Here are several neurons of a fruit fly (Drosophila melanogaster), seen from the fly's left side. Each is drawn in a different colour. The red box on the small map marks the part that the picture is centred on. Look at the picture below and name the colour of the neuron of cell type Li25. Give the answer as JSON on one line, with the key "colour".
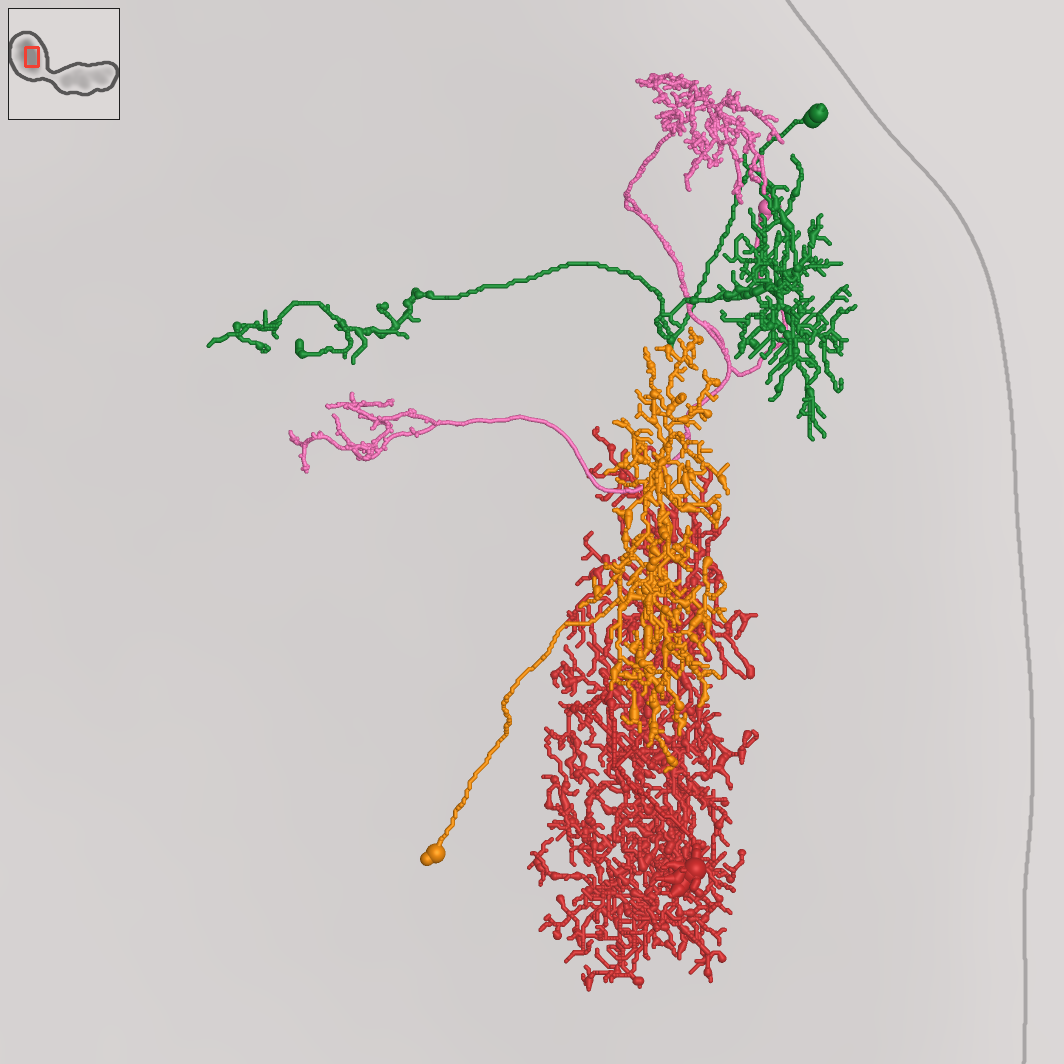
{"colour": "orange"}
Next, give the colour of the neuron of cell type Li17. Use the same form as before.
{"colour": "red"}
